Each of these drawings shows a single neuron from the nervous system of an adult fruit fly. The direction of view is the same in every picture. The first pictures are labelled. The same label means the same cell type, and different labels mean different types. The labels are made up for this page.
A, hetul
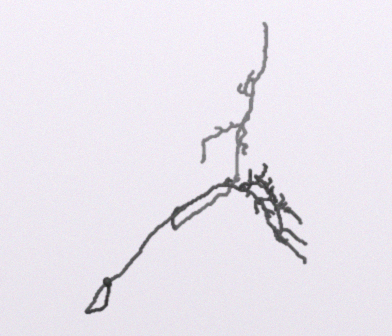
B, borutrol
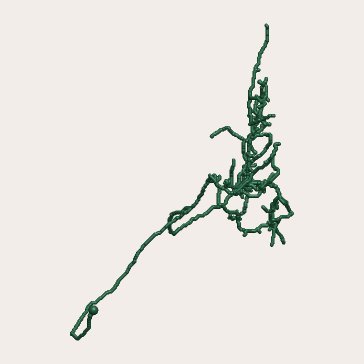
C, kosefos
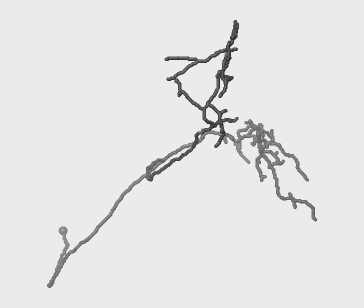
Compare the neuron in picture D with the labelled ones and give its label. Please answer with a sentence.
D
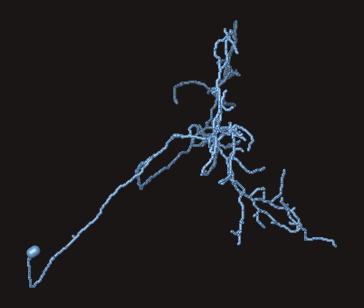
It belongs to borutrol.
